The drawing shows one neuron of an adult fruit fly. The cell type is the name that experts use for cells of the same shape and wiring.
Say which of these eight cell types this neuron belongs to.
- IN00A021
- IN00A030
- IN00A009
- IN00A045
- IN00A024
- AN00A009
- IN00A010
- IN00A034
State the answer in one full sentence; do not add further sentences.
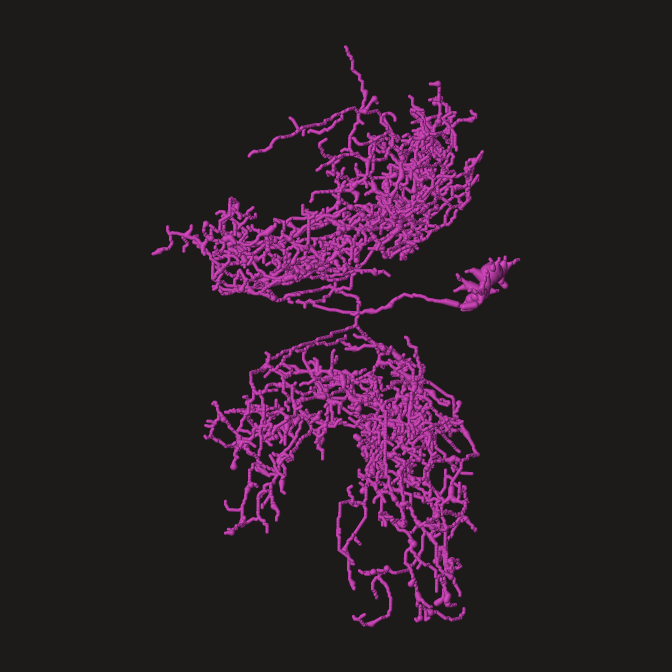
This neuron is classified under the cell type IN00A009.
